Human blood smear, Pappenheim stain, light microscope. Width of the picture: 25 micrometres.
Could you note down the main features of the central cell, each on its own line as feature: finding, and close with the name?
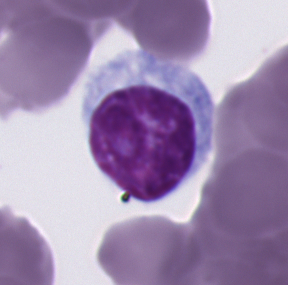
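Nucleus: no indentation or lobes
Cytoplasm colour: pale blue
Granules: no distinct coloured granules in the cytoplasm
Vacuoles: none in the cytoplasm
Name: hairy cell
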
